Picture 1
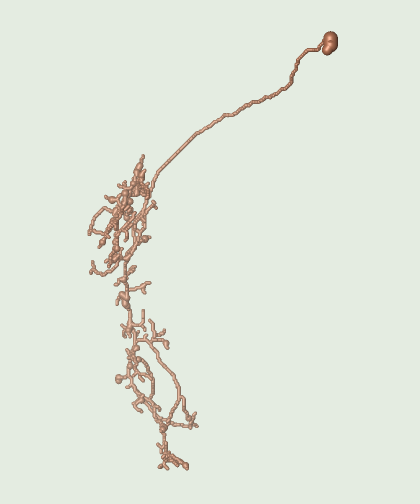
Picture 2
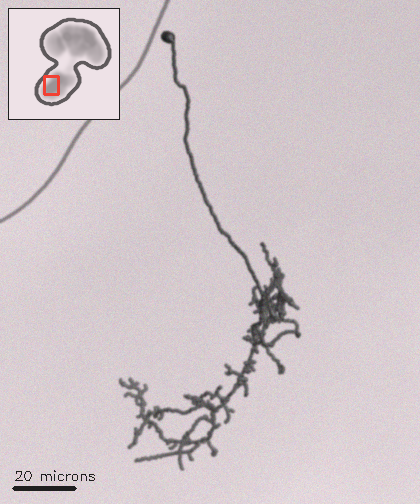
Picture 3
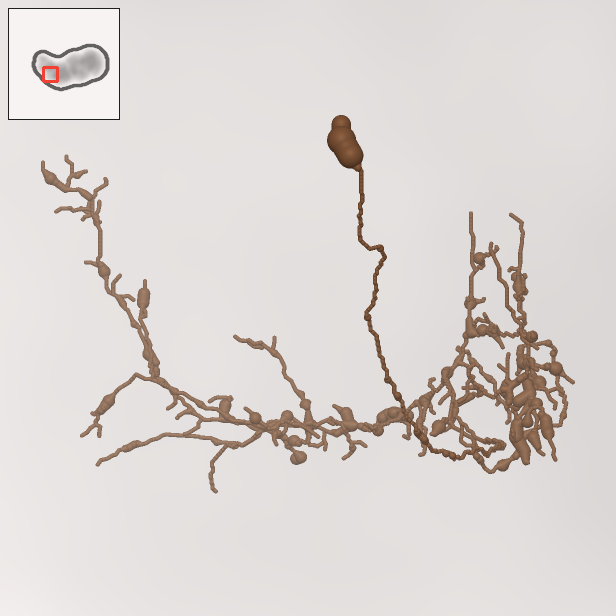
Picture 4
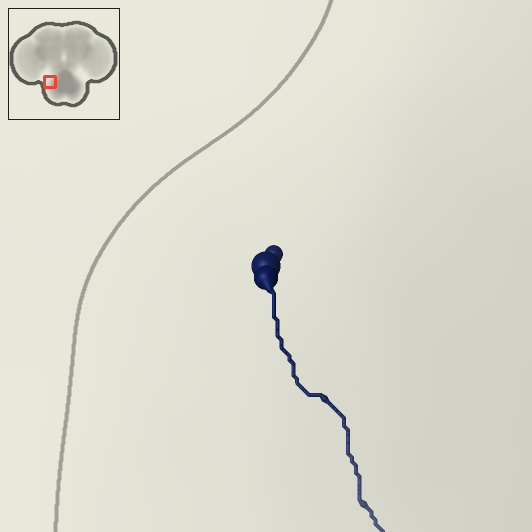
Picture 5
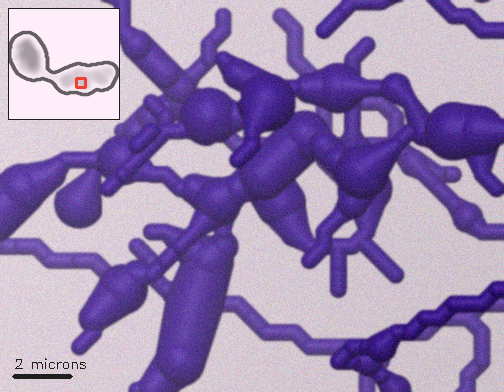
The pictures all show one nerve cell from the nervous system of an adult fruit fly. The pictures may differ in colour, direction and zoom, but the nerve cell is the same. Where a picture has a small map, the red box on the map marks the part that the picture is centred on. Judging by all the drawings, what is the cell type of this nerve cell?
IN09A060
